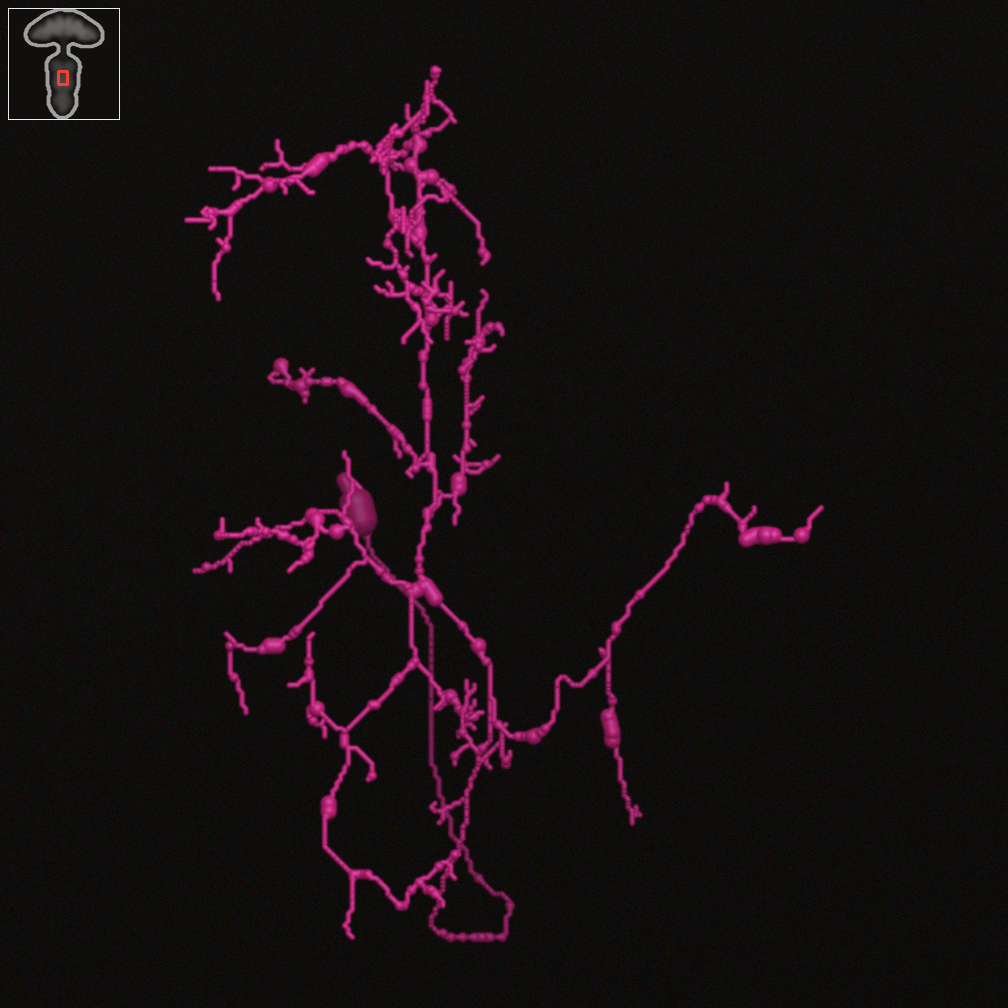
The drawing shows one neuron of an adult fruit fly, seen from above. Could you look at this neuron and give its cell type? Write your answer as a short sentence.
The cell type is IN05B088.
